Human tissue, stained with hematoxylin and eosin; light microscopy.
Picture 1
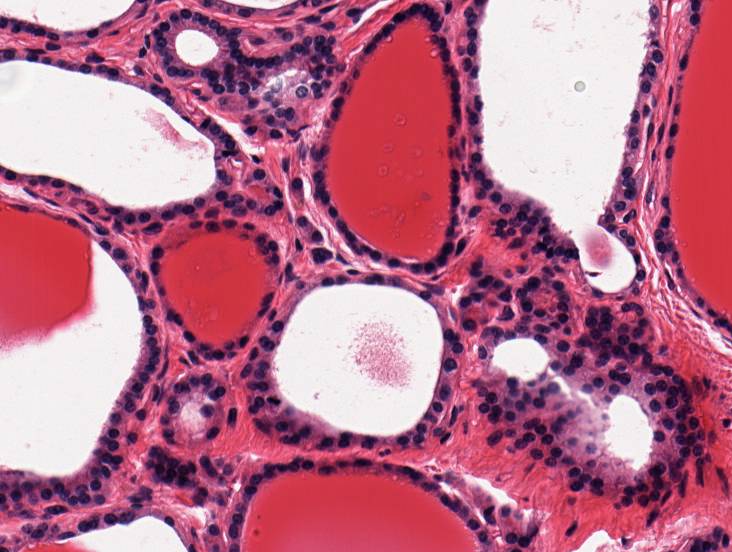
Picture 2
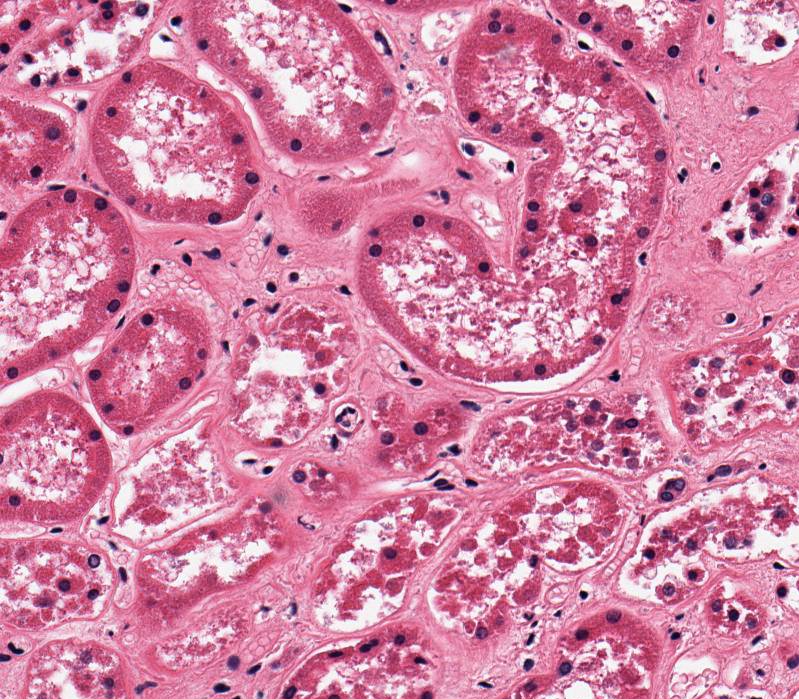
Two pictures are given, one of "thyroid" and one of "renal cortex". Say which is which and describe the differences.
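Thyroid is picture 1 and renal cortex is picture 2. The thyroid shows closely packed round to oval follicles of widely varying size, each lined by one layer of low cuboidal cells with uniform, round dark nuclei. Several follicles are filled with homogeneous deep red colloid. In the renal cortex, tubule lumina hold frothy, fragmented pink material with many small clear spaces rather than being open. The lining cells, best preserved at upper left, have abundant deeply eosinophilic granular cytoplasm and one round dark nucleus each, set toward the base.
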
